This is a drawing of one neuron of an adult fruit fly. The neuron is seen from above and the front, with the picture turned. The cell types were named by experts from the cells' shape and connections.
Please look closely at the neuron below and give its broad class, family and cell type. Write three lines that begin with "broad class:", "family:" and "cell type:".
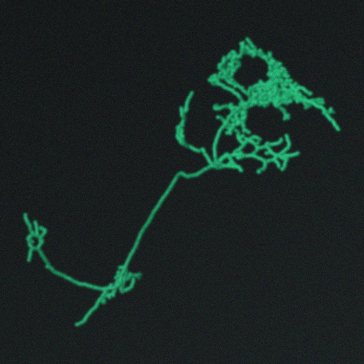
broad class: descending neuron
family: DNg
cell type: DNg81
